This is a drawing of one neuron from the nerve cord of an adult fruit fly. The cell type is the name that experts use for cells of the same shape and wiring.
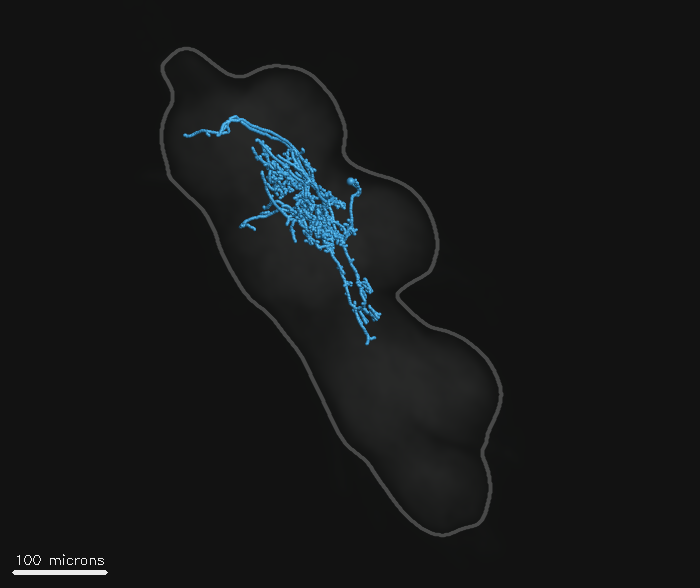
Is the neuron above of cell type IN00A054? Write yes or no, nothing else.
no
